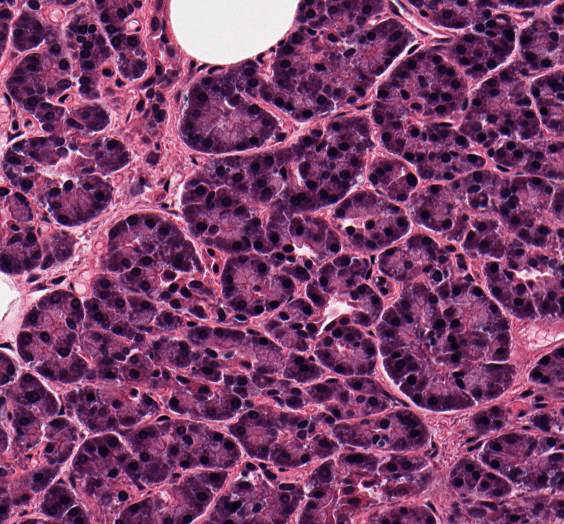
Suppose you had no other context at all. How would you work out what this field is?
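Exocrine pancreas fills this field. First, closely packed rounded epithelial acini in small clusters occupy the whole field.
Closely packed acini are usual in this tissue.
Next, the acinar cells have small, round, dark nuclei toward the cell base.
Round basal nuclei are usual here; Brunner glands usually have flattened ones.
Then, the central lumens are very small, hard to see. Last, thin pink strands of connective tissue between acini widen slightly at upper left and lower right.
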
